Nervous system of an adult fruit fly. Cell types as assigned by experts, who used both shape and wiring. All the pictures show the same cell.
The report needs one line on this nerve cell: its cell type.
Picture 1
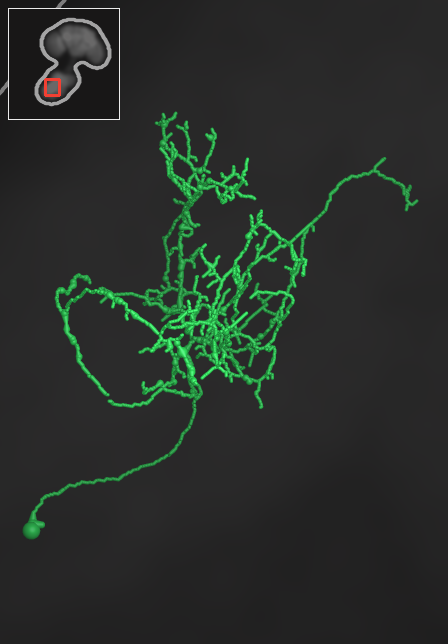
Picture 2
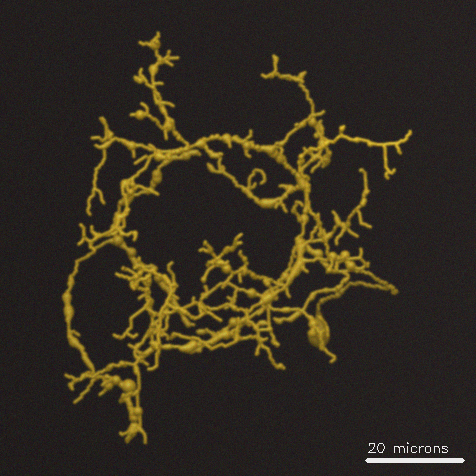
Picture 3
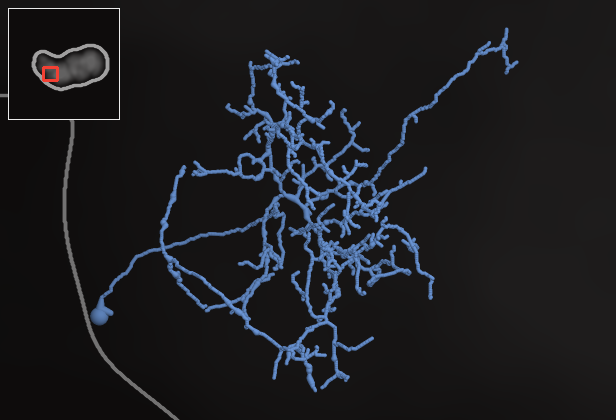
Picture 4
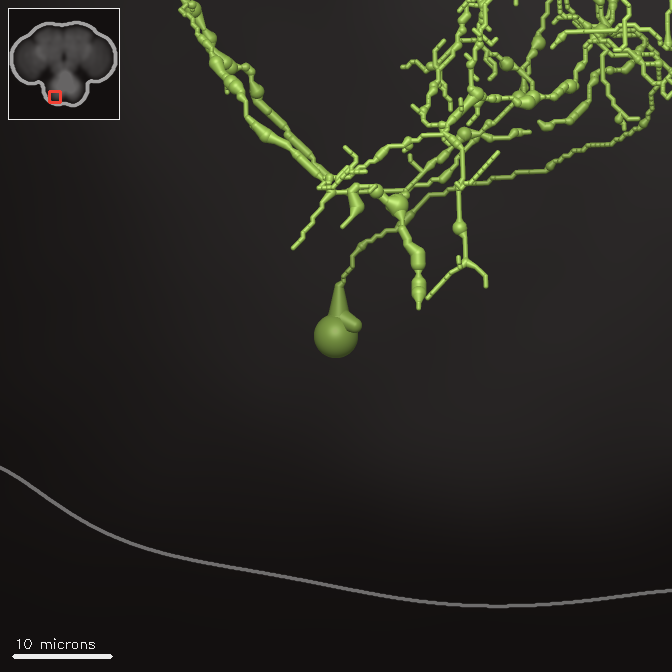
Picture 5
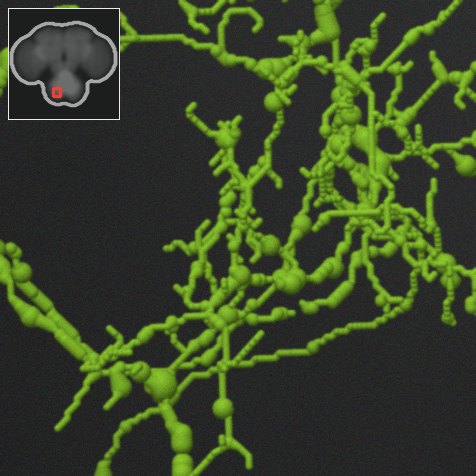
IN20A.22A024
